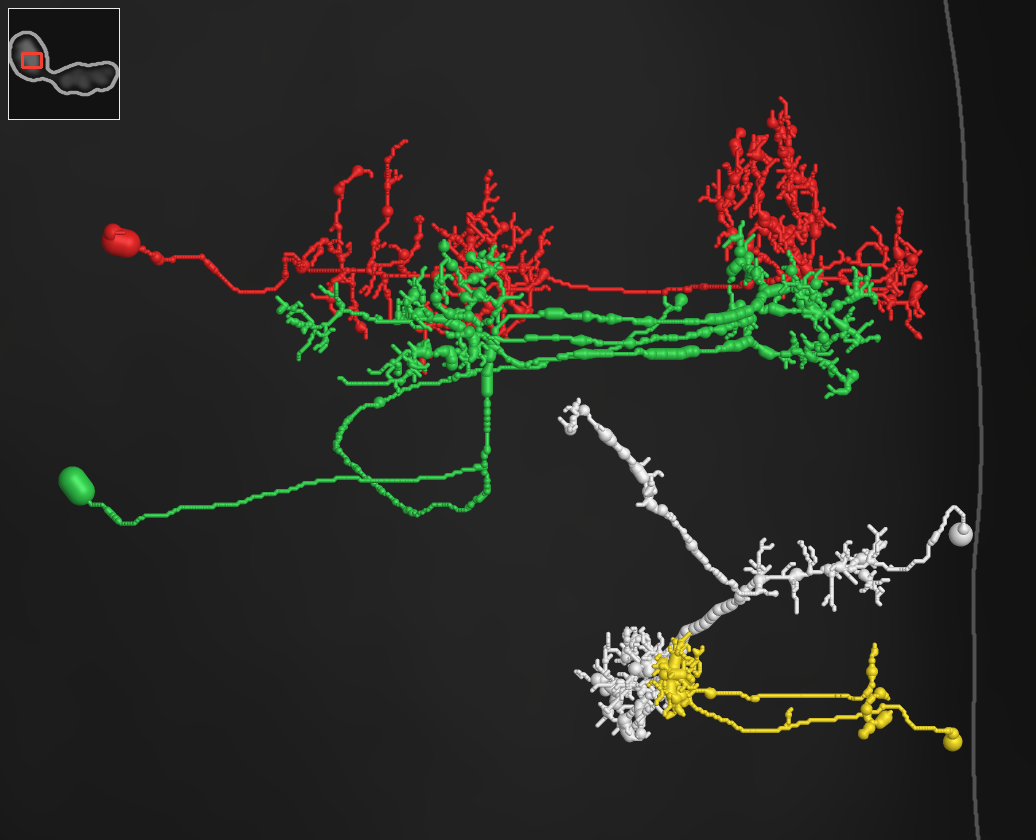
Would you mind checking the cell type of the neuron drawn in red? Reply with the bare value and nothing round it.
TmY15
